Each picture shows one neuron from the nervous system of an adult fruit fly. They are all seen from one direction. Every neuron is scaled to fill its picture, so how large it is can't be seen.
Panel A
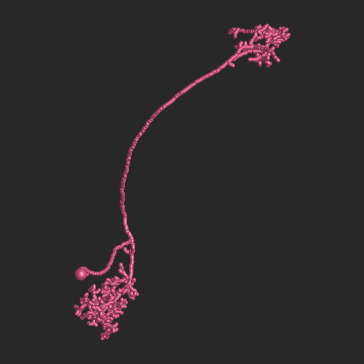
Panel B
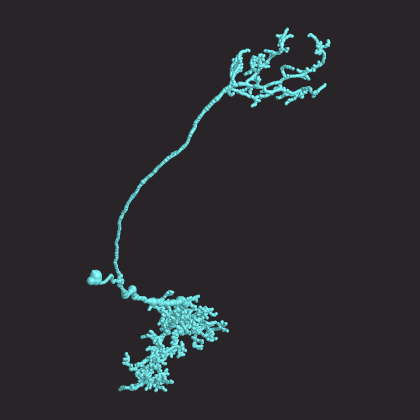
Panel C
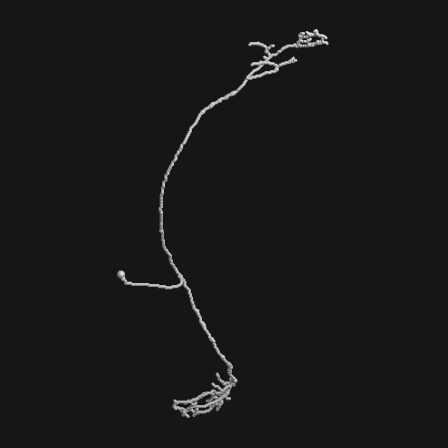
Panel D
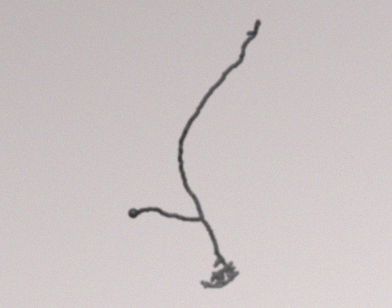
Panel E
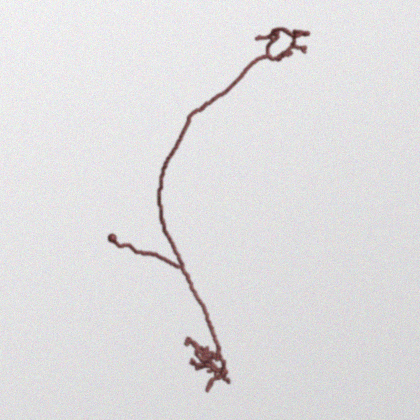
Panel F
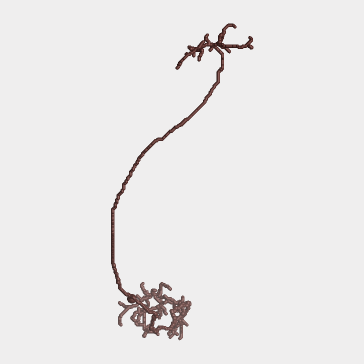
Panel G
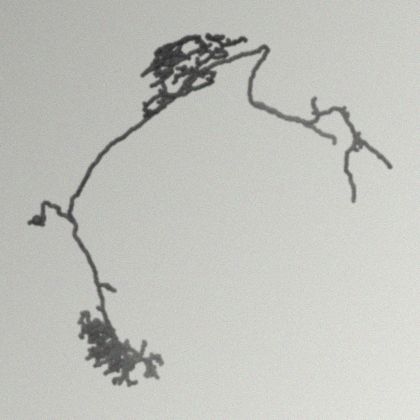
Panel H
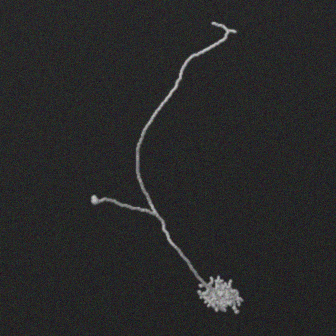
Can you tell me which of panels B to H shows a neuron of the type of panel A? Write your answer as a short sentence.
Panel C is of the same cell type.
